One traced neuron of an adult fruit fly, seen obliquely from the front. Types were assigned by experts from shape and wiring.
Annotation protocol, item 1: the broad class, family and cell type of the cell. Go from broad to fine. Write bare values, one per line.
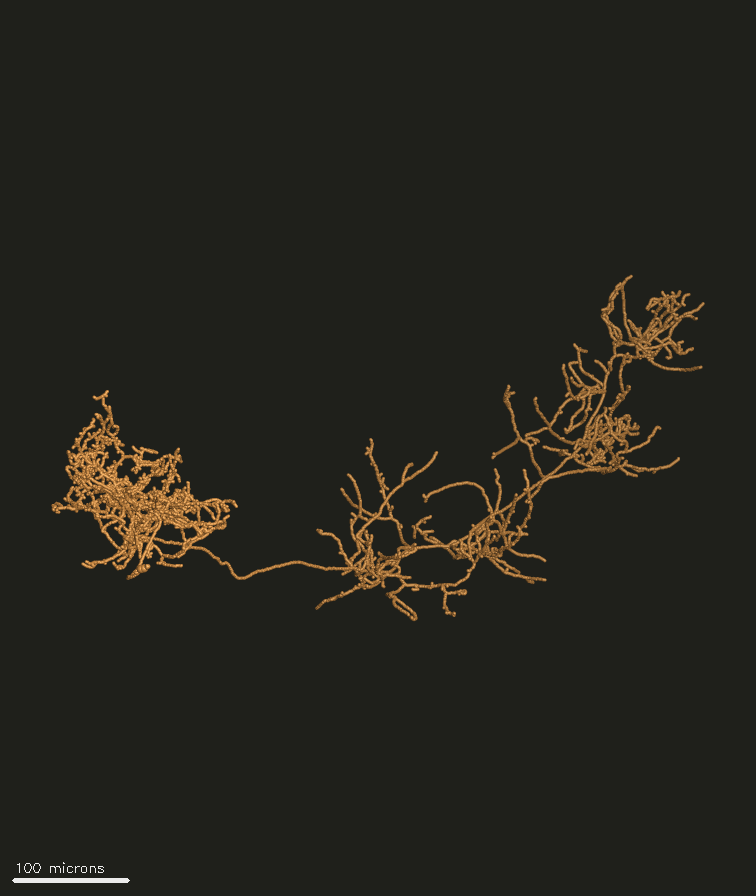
descending neuron
hemilineage MX3
DNg98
